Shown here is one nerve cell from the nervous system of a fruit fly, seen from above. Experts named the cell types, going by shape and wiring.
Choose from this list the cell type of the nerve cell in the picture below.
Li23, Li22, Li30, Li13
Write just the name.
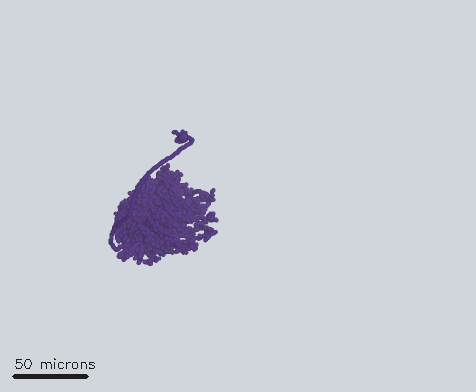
Li30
